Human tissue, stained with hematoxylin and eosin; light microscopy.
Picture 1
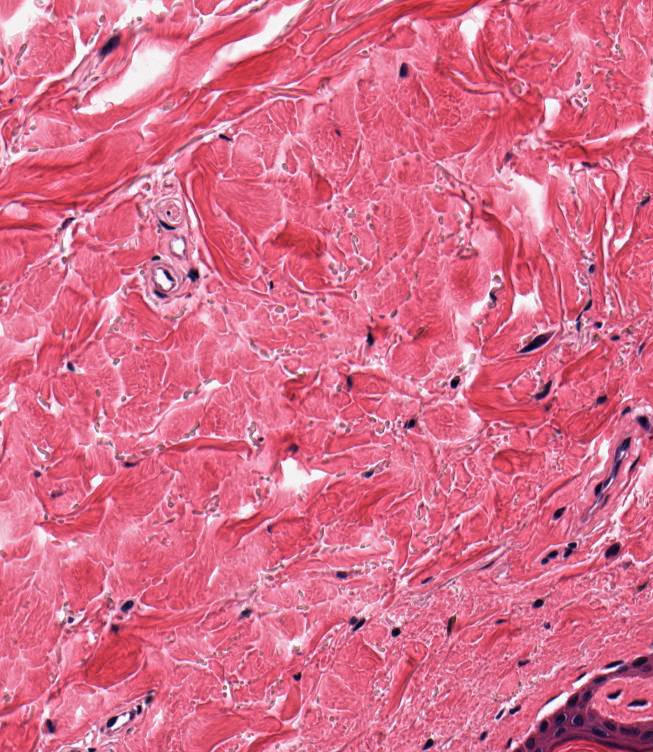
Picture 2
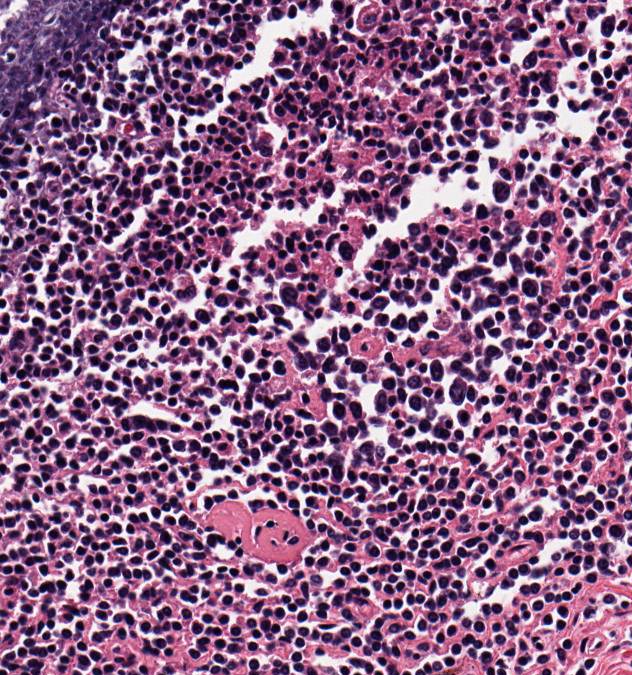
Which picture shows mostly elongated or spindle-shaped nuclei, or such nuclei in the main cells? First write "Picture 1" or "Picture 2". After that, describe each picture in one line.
Picture 1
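In picture 1: Cells are sparse, with scattered small dark spindle-shaped nuclei lying between the bundles.
In picture 2: Most of the cells are lymphocytes with round, dark nuclei and very scant cytoplasm.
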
